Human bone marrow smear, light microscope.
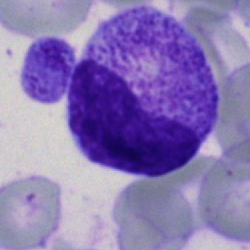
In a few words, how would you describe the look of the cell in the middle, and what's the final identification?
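The outline of the cell is roughly round. Its nucleus forms a crescent along the lower part of the cell, with chromatin that stains dark and dense. Just above the nucleus, a small paler zone lies in the cytoplasm. It is a metamyelocyte.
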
